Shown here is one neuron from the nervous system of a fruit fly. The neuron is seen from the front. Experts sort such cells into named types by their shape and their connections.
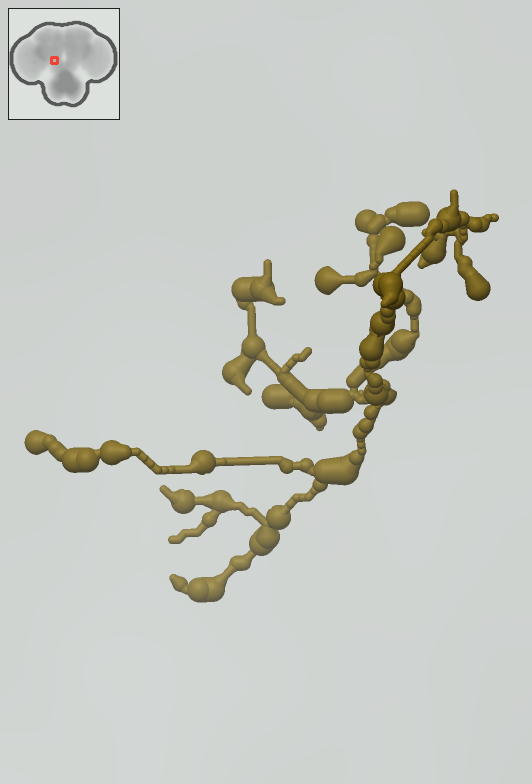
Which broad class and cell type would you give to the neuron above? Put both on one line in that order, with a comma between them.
central-brain intrinsic neuron, GNG502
